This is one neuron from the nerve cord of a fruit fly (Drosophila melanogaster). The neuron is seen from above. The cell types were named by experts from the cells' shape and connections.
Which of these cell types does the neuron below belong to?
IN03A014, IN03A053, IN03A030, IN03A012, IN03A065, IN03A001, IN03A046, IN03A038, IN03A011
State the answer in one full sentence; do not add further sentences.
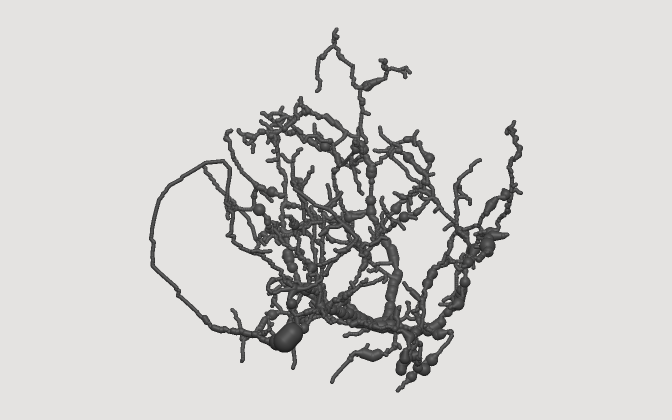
The cell type to which this neuron belongs is IN03A053.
